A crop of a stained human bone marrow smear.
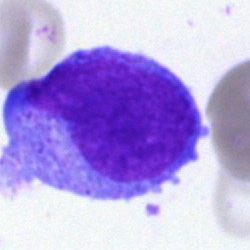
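Blast: the central cell of the smear. Nucleus: toward the upper right, leaving a crescent of cytoplasm at the lower left. Chromatin: dark purple and finely textured, with no coarse clumps. Cytoplasm: fine pinkish-purple granules scattered throughout. Edge: small rounded blebs stud the right and lower borders.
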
